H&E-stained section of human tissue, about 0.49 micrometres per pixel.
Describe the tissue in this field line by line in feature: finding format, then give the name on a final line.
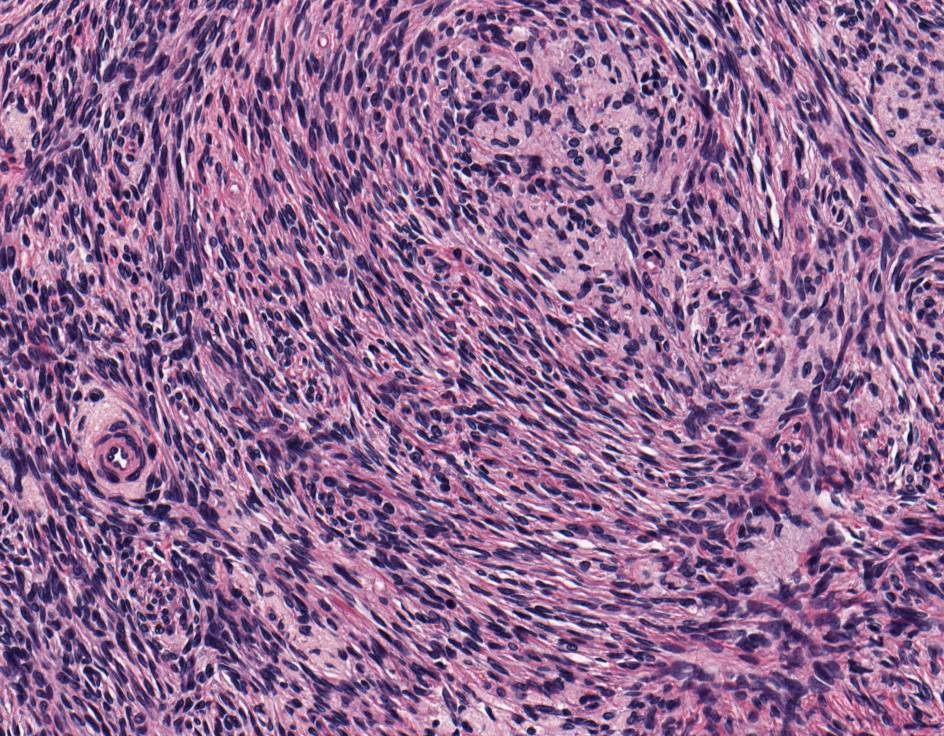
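Nuclei: spindle cells, elongated to oval, dark
Nodules: upper right, rounded, pale pink cytoplasm, plumper, more loosely spaced cells
Vessel: near left edge just below the middle, thick concentric wall, pinpoint lumen
Stroma: little collagen between tightly packed cells
Name: ovary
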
